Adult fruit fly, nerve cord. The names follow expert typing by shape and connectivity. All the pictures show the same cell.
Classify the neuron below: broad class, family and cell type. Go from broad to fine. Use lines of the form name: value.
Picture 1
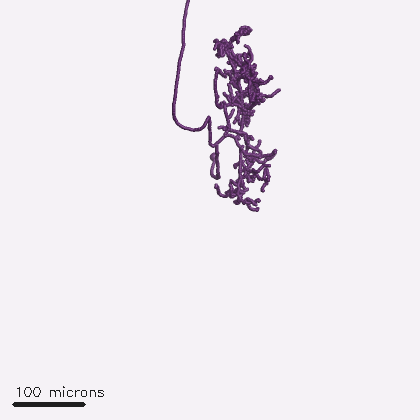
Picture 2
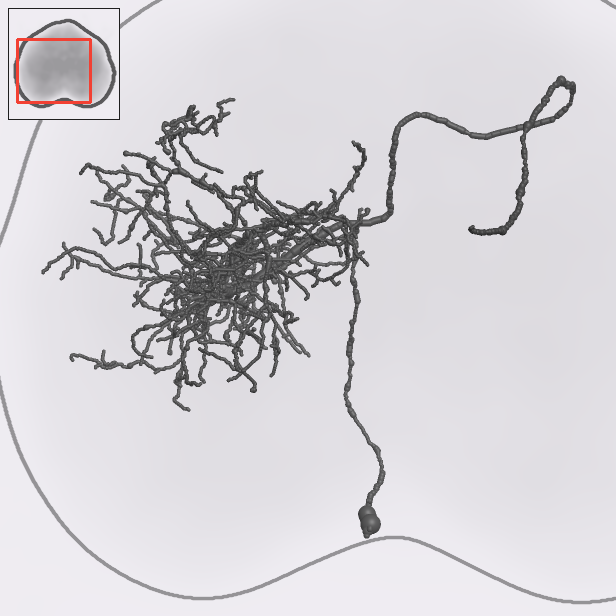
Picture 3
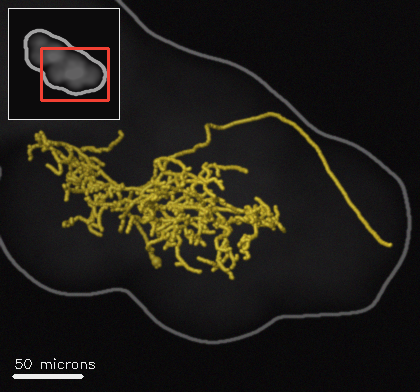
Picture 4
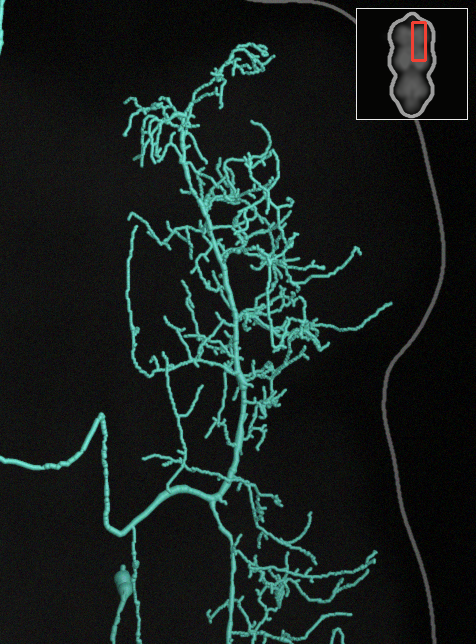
broad class: ascending neuron
family: hemilineage 06B
cell type: AN06B011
